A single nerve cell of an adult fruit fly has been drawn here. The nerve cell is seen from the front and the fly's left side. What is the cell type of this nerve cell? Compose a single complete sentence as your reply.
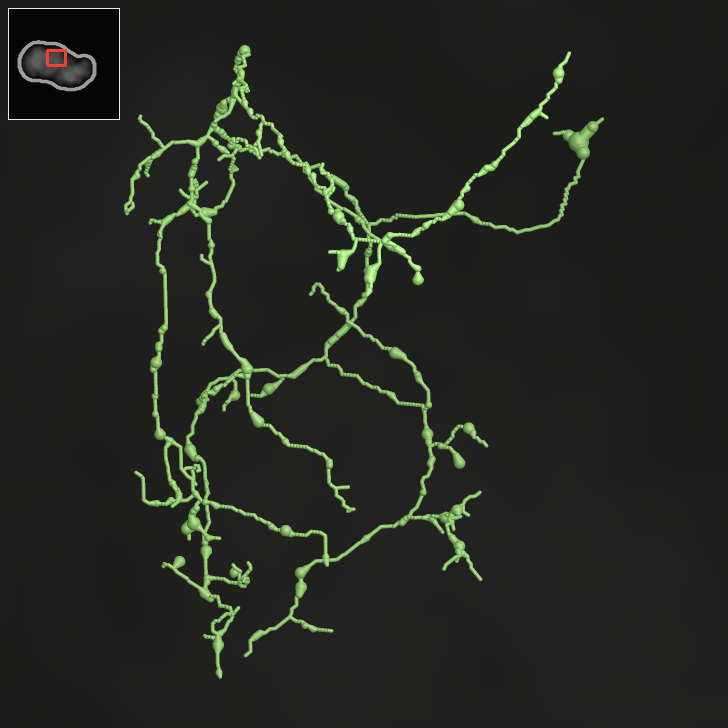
By its cell type, the nerve cell is CB1269.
